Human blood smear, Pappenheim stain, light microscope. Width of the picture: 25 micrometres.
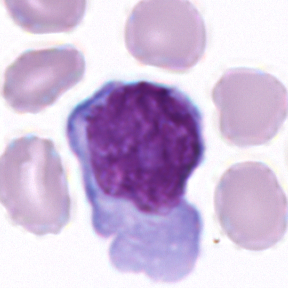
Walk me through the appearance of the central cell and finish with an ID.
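Here the outline is irregular, I notice, with a rounded bulge of cytoplasm jutting downward beneath the nucleus. The nucleus sits high in the cell, so most of the cytoplasm lies below it. Its chromatin is dark purple and coarsely clumped, and the nucleus measures about 11 micrometres across. The cytoplasm is pale greyish blue, turning a deeper blue along the left edge. This is a plasma cell.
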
